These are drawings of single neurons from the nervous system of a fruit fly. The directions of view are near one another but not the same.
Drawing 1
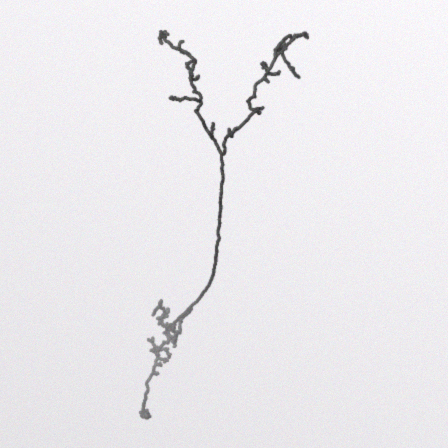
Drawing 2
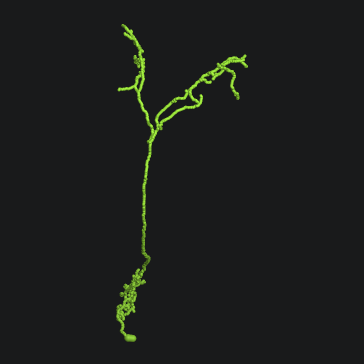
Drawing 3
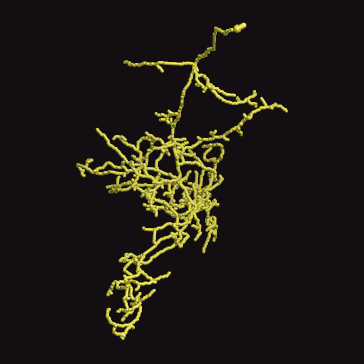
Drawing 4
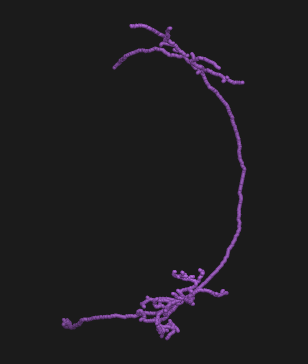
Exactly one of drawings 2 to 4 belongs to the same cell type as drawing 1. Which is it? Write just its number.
2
